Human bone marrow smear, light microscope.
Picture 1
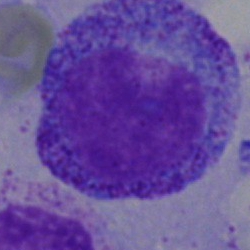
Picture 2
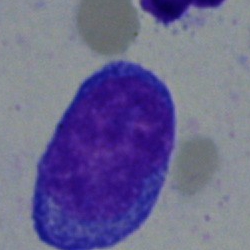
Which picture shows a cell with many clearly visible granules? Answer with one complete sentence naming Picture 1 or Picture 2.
A large number of visible granules is seen in the cytoplasm of the cell in picture 1.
